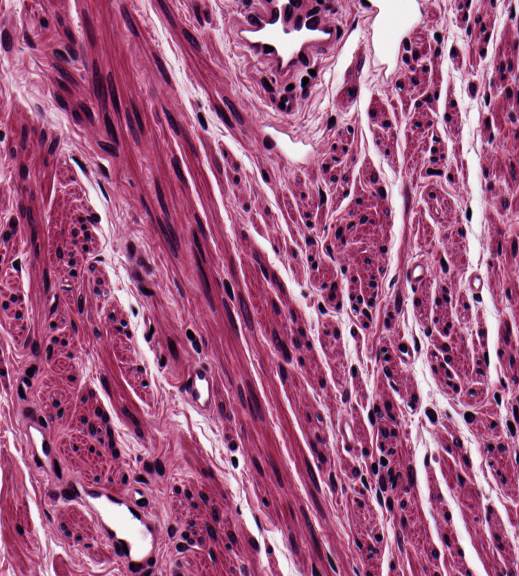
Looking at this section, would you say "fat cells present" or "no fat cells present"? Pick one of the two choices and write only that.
No fat cells present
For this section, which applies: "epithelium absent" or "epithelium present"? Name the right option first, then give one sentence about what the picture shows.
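Epithelium present. At the top centre a small gland has an irregular star-shaped lumen lined by epithelial cells with dark nuclei.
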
